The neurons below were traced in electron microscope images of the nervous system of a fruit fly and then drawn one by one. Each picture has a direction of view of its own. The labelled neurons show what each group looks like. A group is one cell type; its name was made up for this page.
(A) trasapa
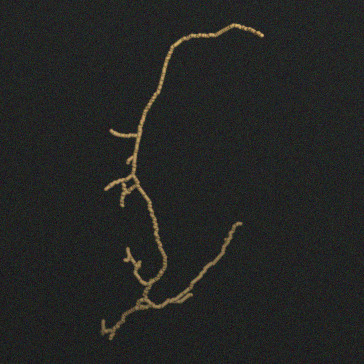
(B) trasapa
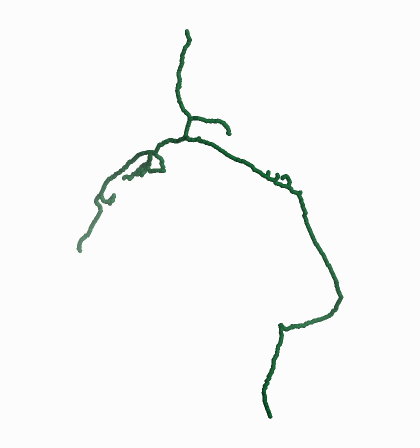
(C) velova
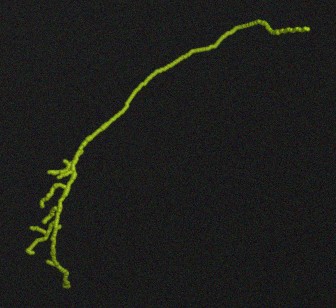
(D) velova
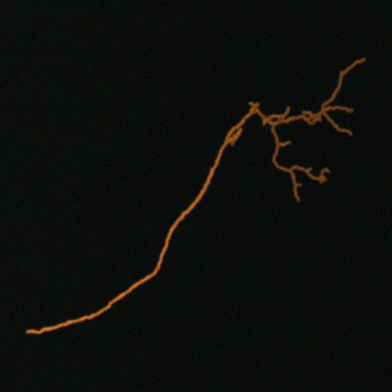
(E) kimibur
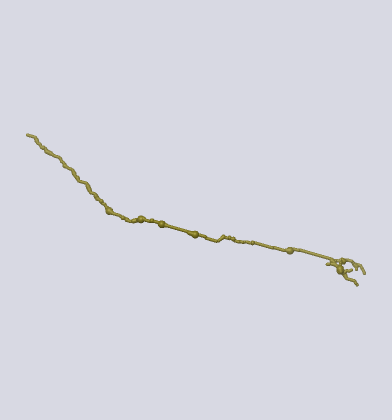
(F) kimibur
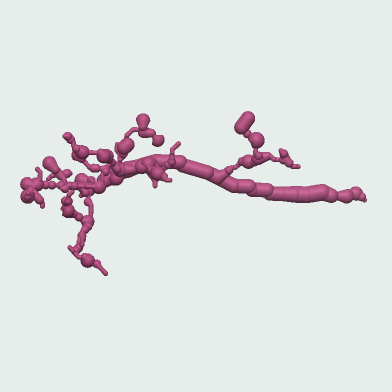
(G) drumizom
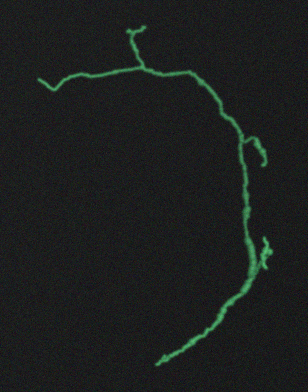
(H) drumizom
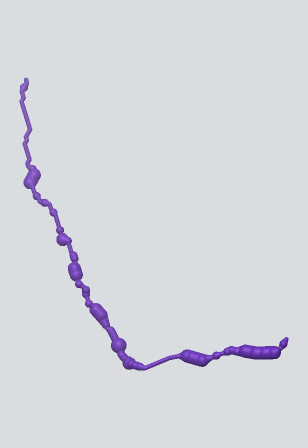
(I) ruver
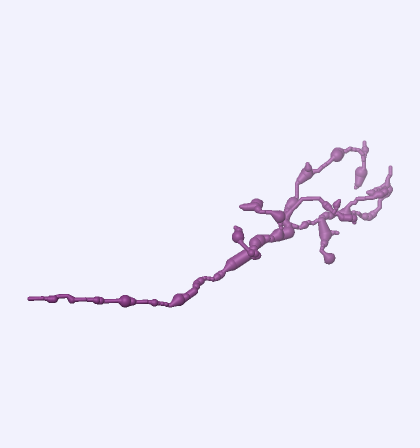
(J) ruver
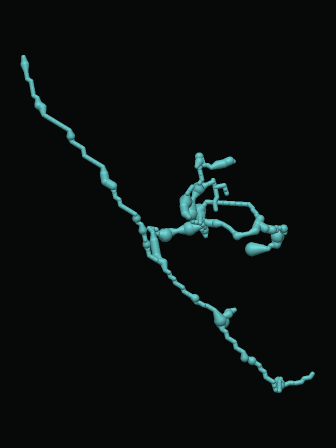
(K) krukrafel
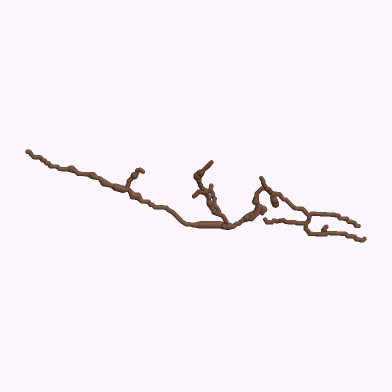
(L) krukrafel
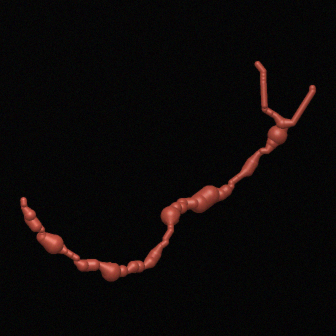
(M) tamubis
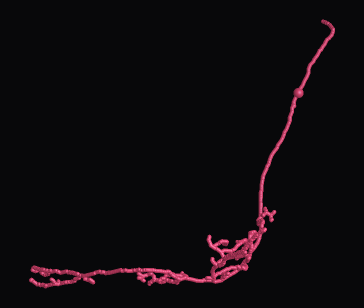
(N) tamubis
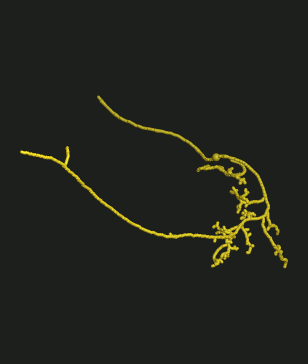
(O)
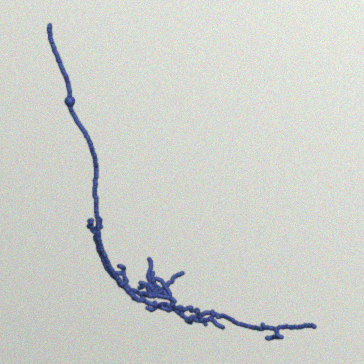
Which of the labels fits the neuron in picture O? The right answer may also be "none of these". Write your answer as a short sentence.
It belongs to tamubis.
